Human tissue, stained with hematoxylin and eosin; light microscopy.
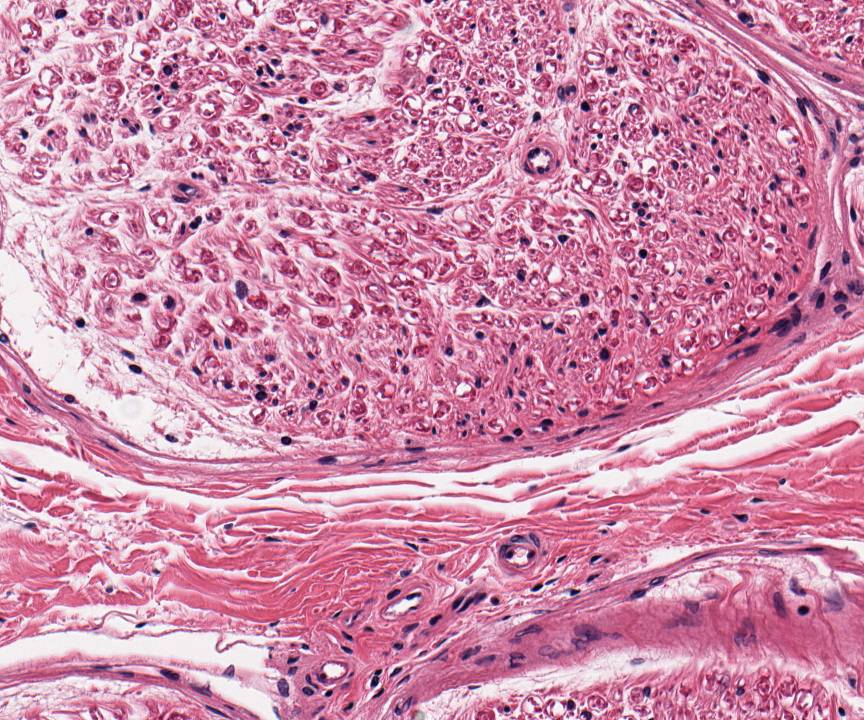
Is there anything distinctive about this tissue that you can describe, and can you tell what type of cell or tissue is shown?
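Most of the upper two-thirds holds a large rounded bundle of nerve fibres. Cut in cross section, they show as many small round pink profiles, each with a pale halo. Small dark oval nuclei are scattered throughout. A thin layer of flattened cells with elongated nuclei wraps its lower edge. I'm looking at tibial nerve.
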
